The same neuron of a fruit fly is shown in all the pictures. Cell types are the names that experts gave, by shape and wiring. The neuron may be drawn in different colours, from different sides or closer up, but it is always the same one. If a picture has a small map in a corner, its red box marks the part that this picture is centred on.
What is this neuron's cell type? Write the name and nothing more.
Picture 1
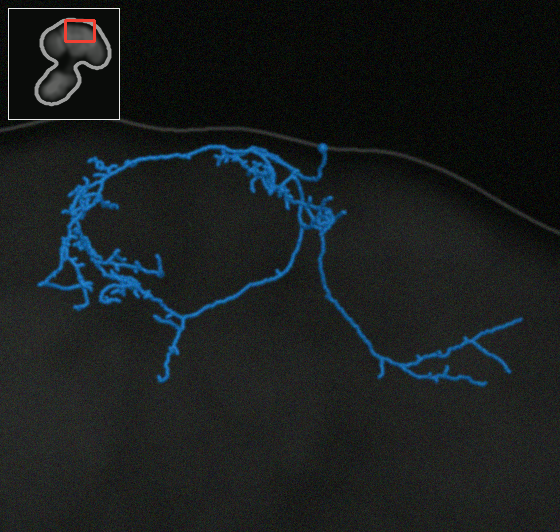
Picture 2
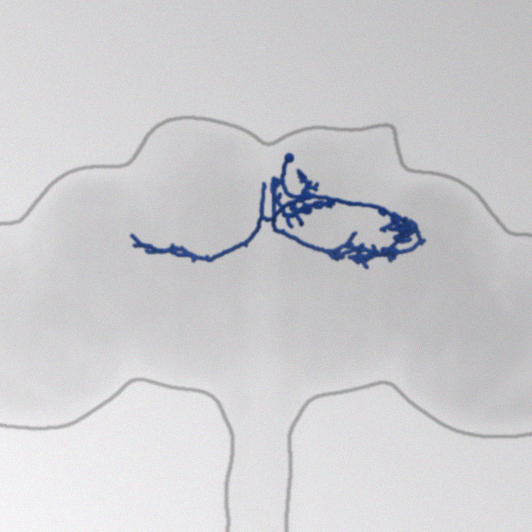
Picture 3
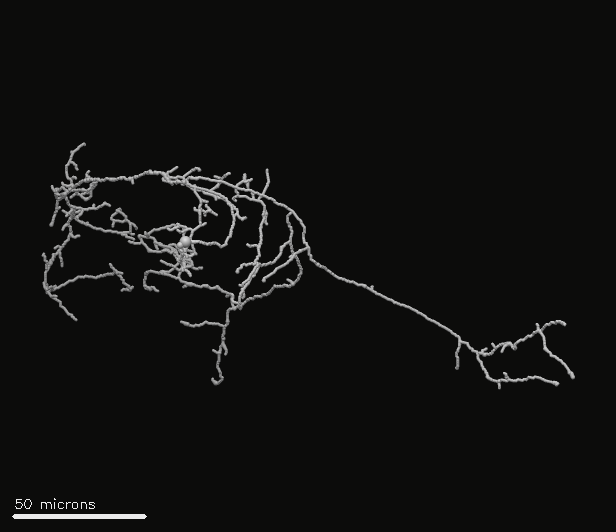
SMP723m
